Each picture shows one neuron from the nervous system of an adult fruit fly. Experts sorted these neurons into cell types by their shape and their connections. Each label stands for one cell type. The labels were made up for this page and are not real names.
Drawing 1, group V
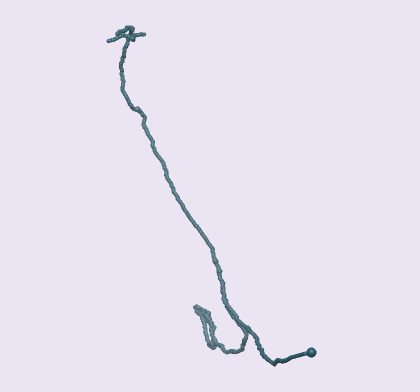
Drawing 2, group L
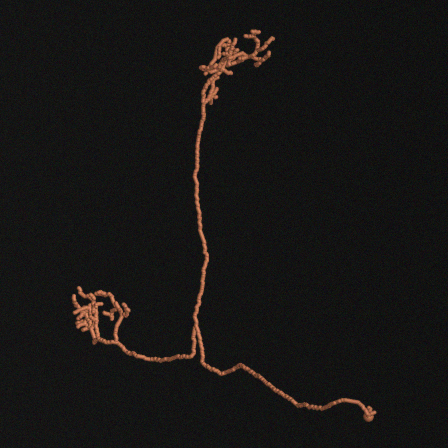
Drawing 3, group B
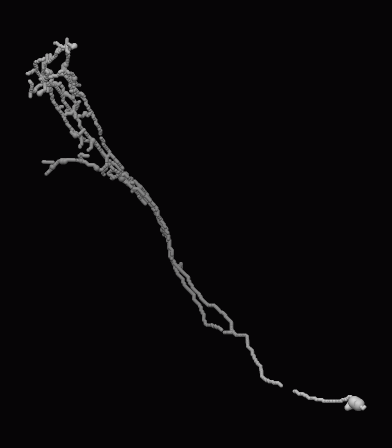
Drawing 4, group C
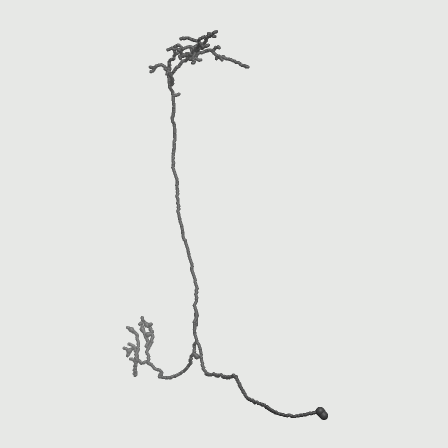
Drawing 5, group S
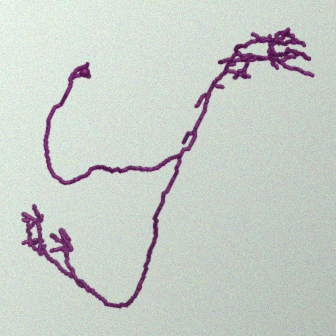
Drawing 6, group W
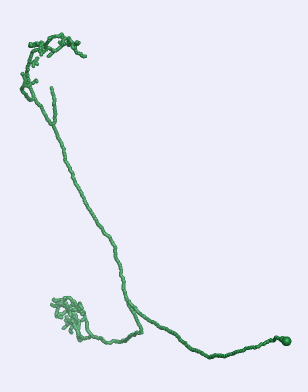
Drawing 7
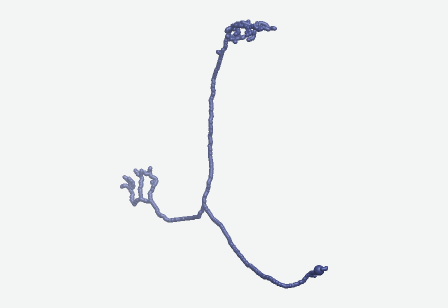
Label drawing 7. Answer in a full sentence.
It belongs to group C.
